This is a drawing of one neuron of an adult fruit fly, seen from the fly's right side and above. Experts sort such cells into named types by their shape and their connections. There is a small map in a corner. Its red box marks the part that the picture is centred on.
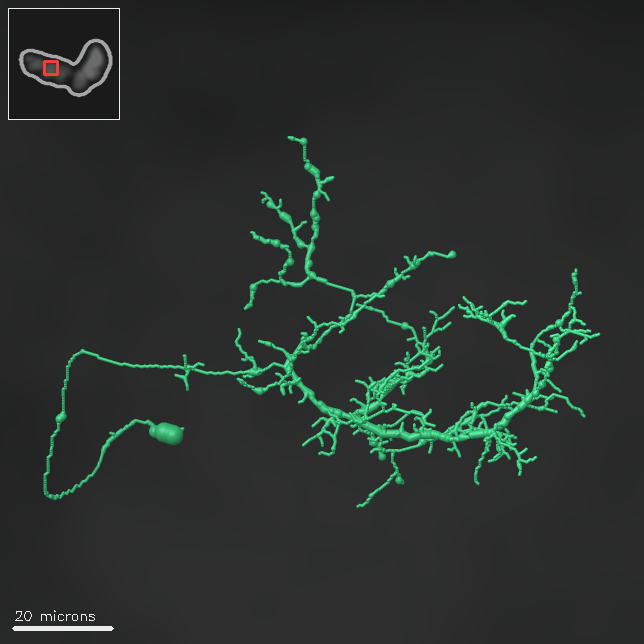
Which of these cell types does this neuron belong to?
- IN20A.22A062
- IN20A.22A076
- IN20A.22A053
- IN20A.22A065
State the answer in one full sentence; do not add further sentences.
This neuron is included in the cell type IN20A.22A065.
